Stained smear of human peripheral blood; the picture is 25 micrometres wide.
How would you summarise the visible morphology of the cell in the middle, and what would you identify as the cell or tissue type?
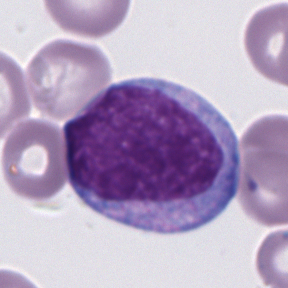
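So this one has a smooth, oval outline. The nucleus is pushed off-centre toward the upper left, right up to the cell edge there. In the cytoplasm you can see fine, faint purplish stippling, and no vacuoles. That's a promyelocyte.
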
